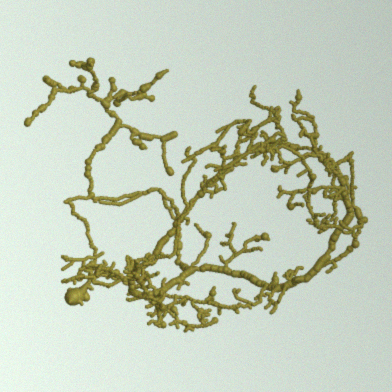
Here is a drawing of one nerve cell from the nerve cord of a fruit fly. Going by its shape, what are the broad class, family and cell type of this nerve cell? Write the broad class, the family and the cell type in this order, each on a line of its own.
nerve-cord intrinsic neuron
hemilineage 16B
IN16B040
